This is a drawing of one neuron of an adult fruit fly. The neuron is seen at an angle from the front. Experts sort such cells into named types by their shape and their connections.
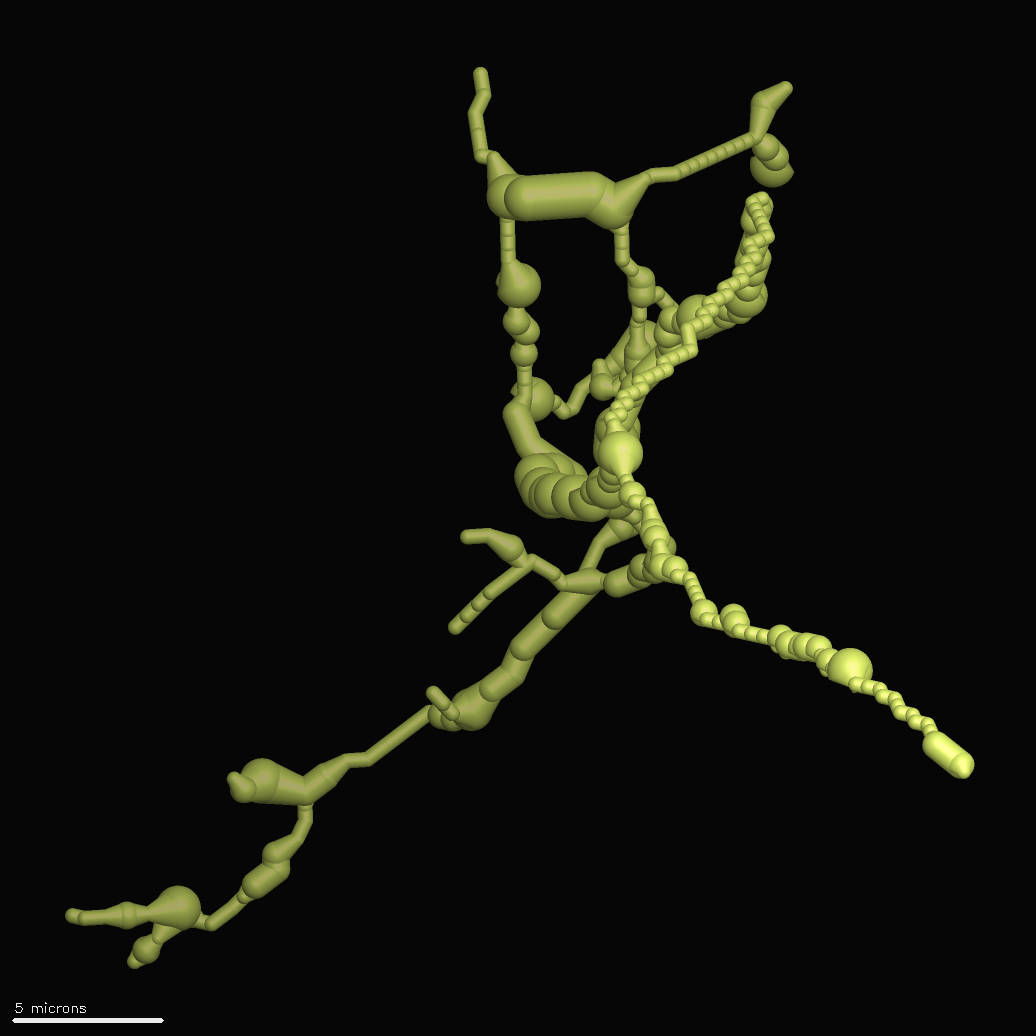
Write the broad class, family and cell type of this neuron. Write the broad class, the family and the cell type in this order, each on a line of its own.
sensory neuron entering the nerve cord
class mechanosensory tactile
SNta04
